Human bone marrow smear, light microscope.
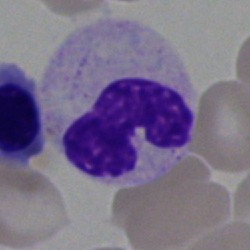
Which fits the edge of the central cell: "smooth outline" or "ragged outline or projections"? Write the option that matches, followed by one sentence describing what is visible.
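Smooth outline. The cell outline is round and smooth.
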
